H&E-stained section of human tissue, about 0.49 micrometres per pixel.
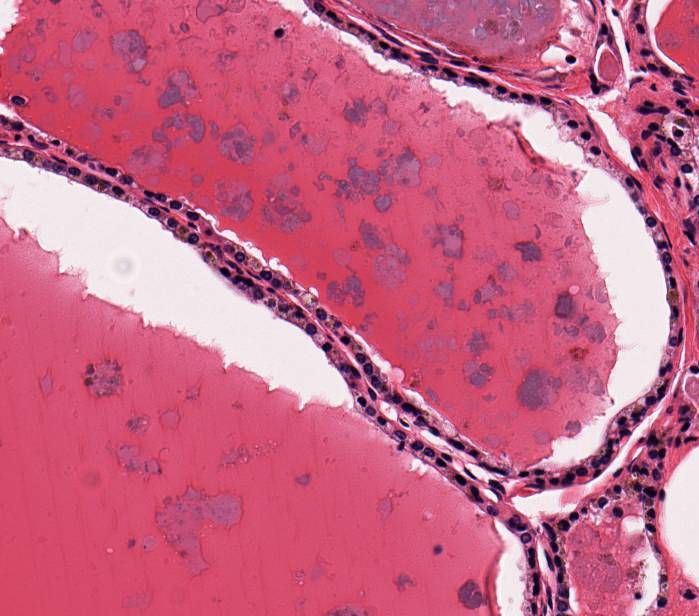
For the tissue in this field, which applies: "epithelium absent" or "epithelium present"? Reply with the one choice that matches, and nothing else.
Epithelium present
